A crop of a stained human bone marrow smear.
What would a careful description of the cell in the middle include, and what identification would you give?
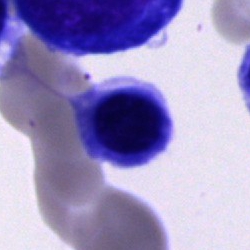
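The cell has a round outline with a smooth edge. Its nucleus stains very dark purple, almost evenly throughout. The cytoplasm, deep blue, forms a rim around the nucleus that is wider on the left side. The cell is an erythroblast.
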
